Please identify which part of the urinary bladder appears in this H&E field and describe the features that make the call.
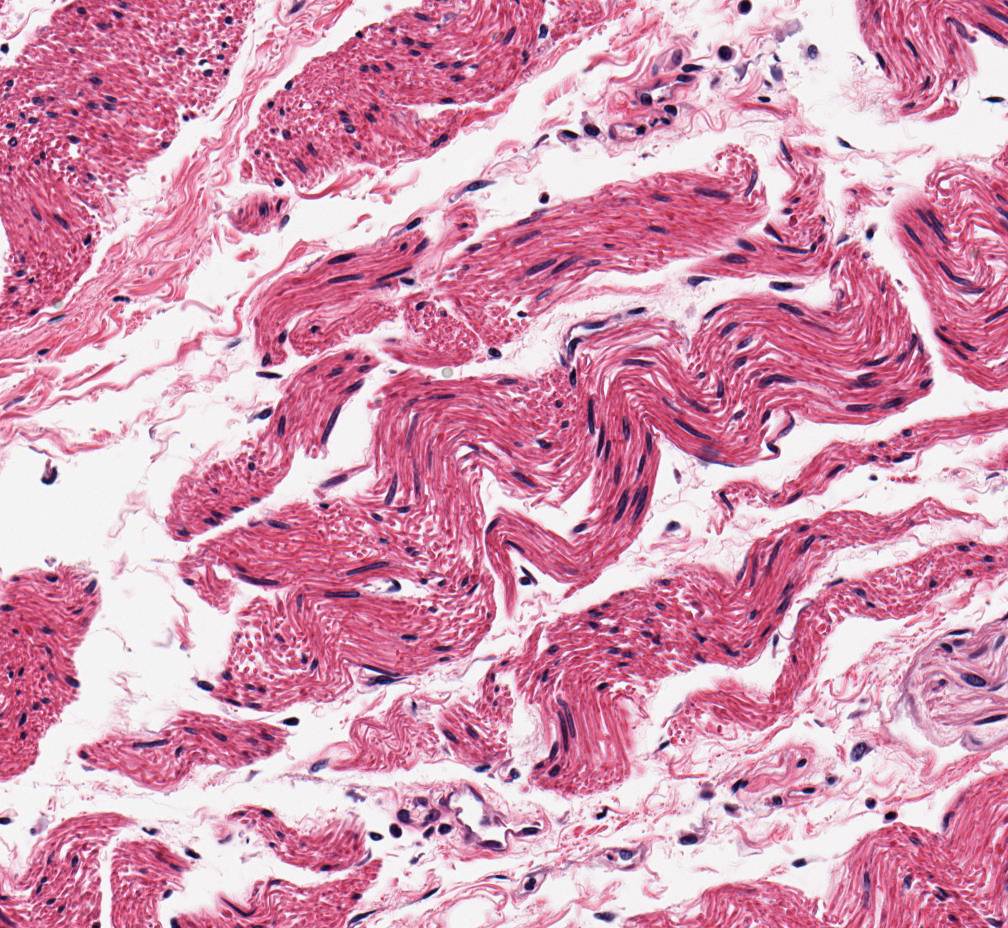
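This is smooth muscle, its bundles running in differing directions, some cut lengthwise and others across, as in the upper left. Its nuclei are elongated, cigar-shaped and dark blue, in bright pink cytoplasm without cross-striations.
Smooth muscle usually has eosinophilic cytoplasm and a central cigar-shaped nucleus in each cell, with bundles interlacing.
Lengthwise-cut bundles in the centre follow a wavy course.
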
